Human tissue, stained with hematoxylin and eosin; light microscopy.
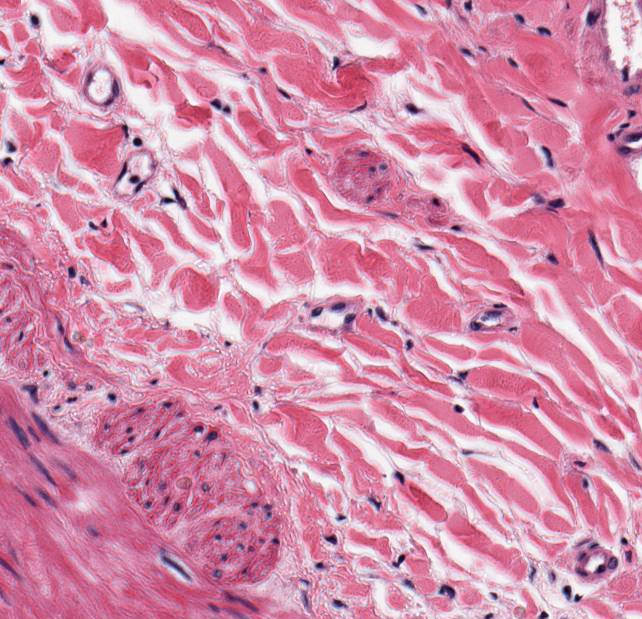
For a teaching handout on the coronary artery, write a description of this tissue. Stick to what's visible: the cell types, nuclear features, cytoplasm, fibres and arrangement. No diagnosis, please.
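Between the bundles you'll find only a few cells, and their nuclei are small, dark and spindle-shaped. Down in the lower left corner there's a denser pink band whose nuclei are dark and elongated. There's no epithelium anywhere in the field, and no fat cells either.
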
